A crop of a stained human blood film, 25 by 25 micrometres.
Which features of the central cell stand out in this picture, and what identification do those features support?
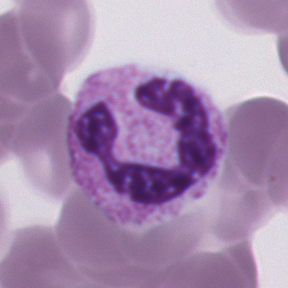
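Several lobes, linked in a ring around the centre of the cell, make up the nucleus. The ring is open at the upper left. The cytoplasm is abundant, pale pinkish-lilac and without vacuoles. This is a segmented neutrophil.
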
